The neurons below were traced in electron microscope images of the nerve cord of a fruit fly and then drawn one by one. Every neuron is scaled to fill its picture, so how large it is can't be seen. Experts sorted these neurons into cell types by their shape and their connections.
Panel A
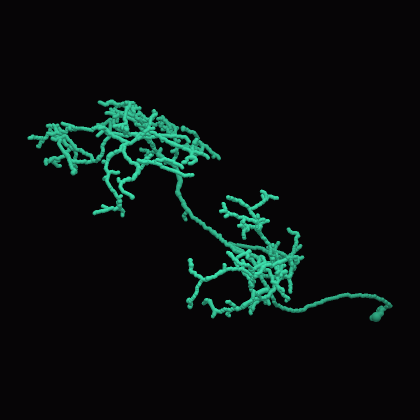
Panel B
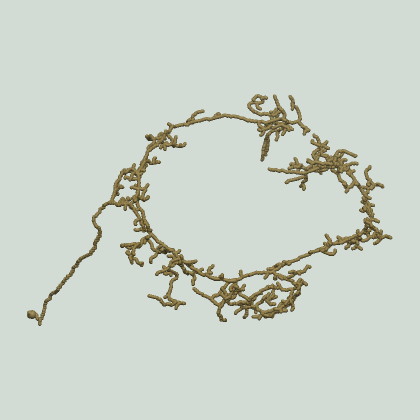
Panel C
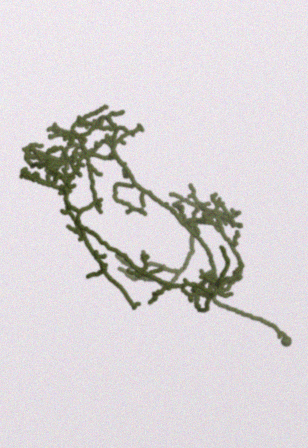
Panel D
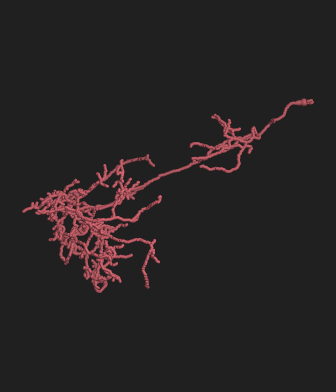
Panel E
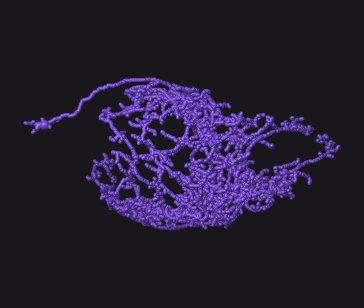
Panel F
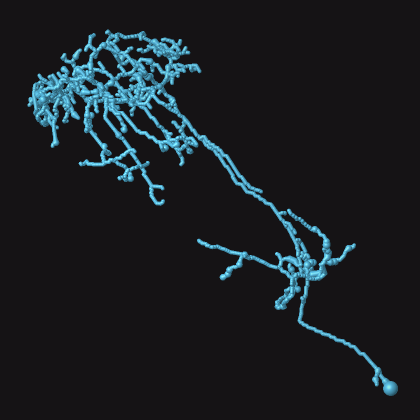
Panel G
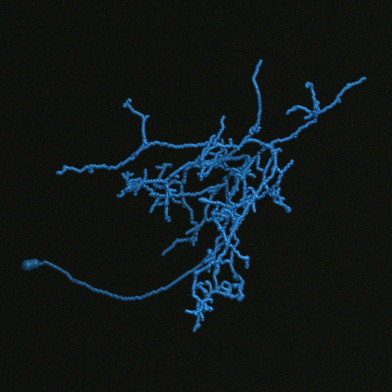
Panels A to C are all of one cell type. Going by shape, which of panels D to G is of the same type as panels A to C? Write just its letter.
F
